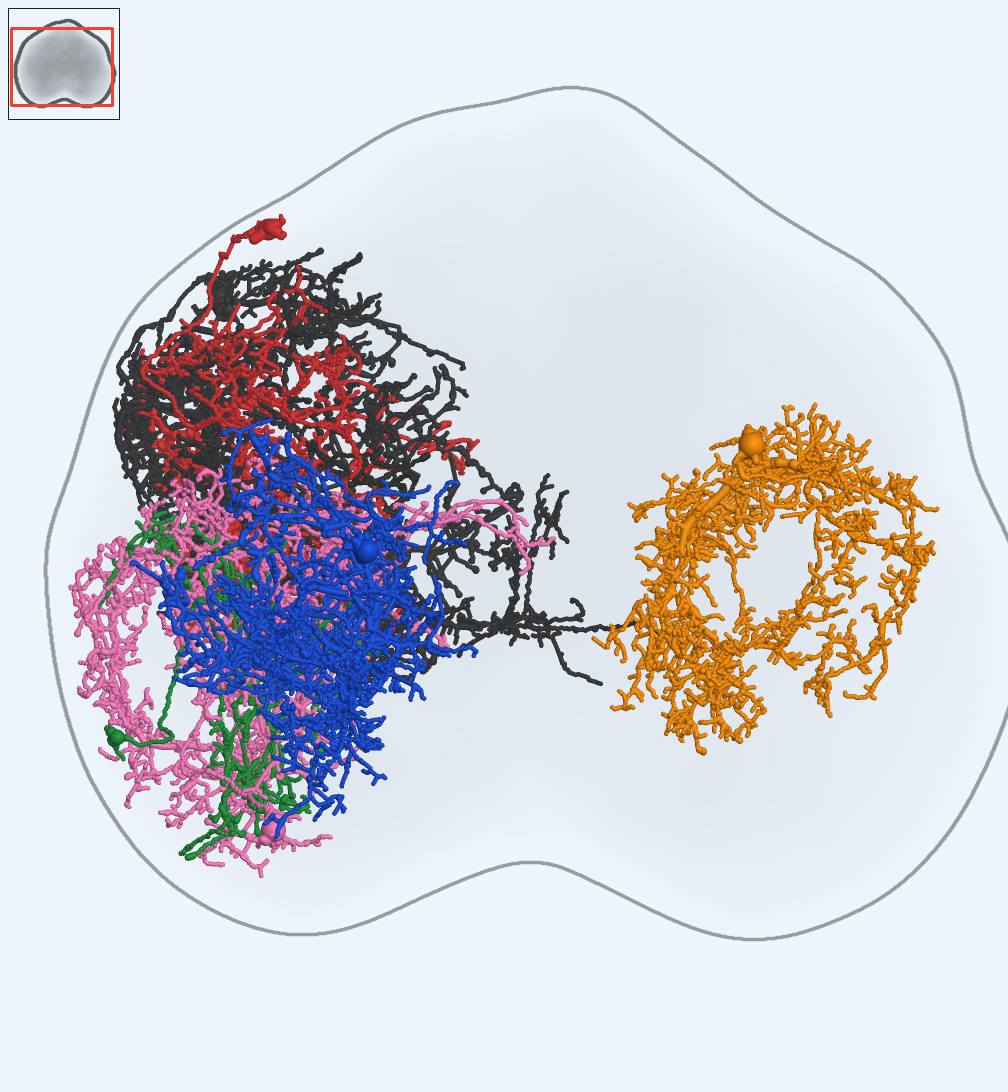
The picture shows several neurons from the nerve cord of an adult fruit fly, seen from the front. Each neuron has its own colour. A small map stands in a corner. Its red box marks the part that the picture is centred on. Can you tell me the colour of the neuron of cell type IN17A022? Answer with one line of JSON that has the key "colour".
{"colour": "red"}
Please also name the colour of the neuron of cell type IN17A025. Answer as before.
{"colour": "orange"}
